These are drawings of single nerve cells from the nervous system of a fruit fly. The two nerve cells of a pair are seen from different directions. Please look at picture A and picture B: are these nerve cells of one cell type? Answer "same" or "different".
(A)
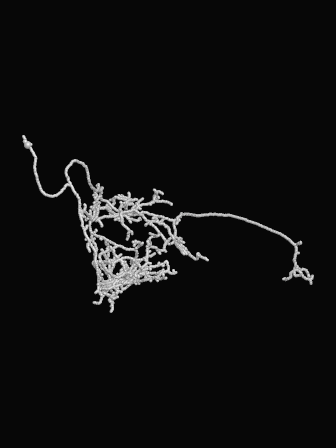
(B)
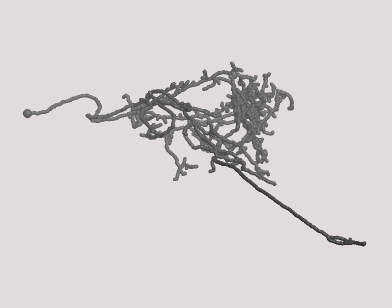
same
